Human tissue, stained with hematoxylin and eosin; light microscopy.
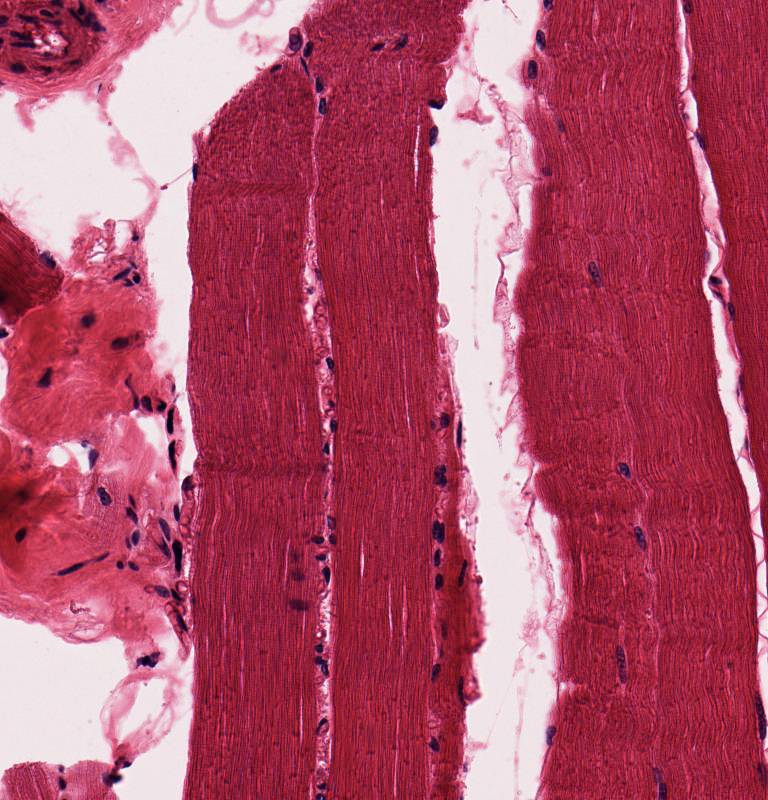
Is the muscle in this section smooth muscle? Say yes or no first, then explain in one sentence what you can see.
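No. Fine transverse striations cross the fibres at right angles to their length.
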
